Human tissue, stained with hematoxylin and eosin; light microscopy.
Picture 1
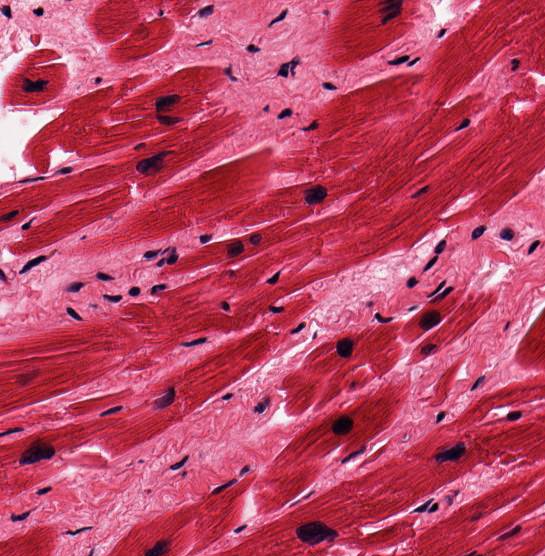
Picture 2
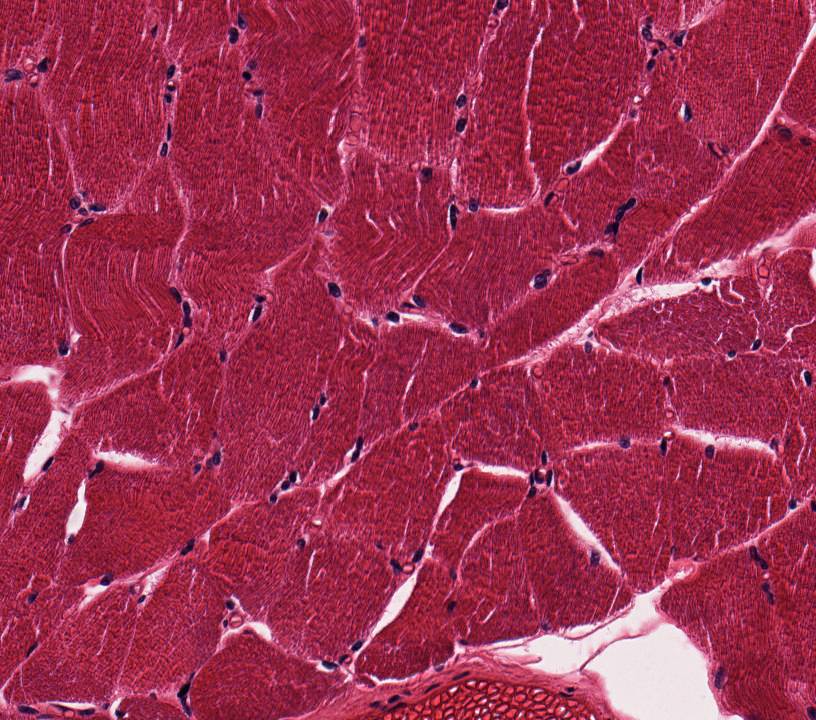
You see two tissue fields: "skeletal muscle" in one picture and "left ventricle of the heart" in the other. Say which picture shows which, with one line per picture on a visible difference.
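Picture 1 shows tissue from the left ventricle of the heart. The muscle fibre nuclei lie in the centre of the fibres.
Picture 2 shows tissue from the skeletal muscle. The nuclei are small, dark and elongated and sit at the edges of the fibres rather than in their centres.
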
